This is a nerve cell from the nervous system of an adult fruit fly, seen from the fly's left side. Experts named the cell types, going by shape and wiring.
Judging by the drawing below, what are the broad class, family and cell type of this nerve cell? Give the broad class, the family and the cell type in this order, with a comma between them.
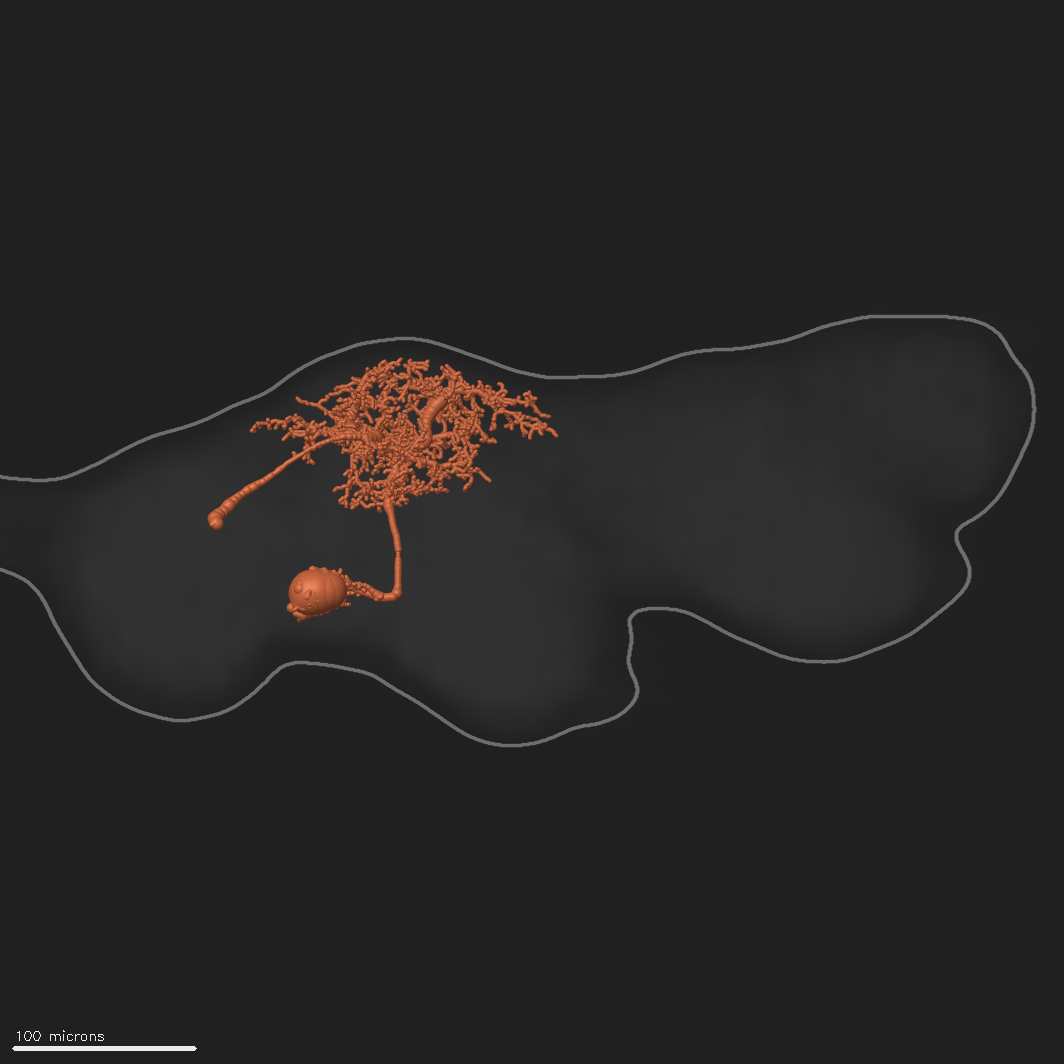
motor neuron of the nerve cord, hemilineage 16B, hg1 MN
